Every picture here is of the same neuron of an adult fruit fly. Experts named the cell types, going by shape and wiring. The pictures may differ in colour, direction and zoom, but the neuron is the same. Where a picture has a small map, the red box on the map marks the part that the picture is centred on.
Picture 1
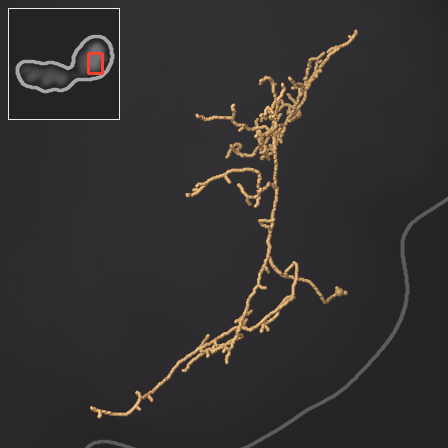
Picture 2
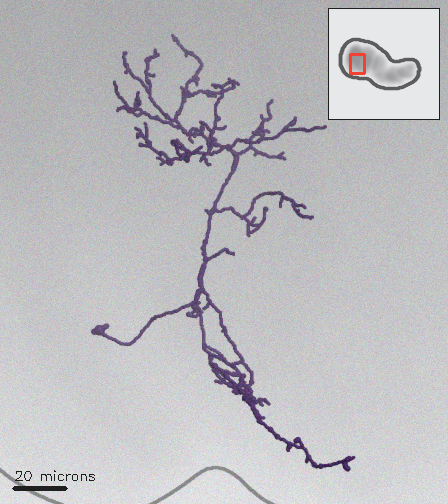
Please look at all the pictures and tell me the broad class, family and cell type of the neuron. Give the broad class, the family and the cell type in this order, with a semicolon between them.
central-brain intrinsic neuron; hemilineage TRdl_b; CB2551b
